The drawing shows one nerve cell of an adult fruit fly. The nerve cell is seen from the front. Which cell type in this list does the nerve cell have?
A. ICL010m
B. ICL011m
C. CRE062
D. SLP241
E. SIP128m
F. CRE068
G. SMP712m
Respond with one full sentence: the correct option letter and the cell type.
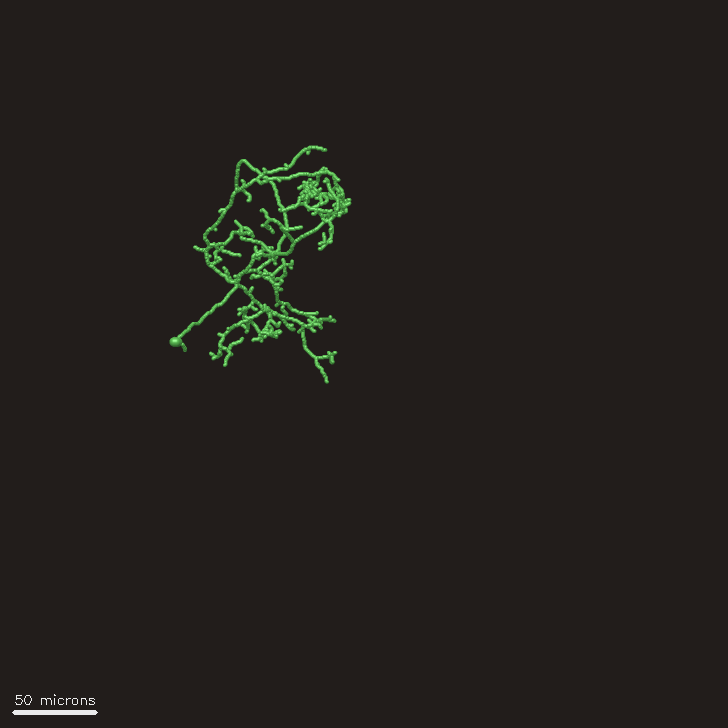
The nerve cell, by cell type, is ICL011m, option B.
